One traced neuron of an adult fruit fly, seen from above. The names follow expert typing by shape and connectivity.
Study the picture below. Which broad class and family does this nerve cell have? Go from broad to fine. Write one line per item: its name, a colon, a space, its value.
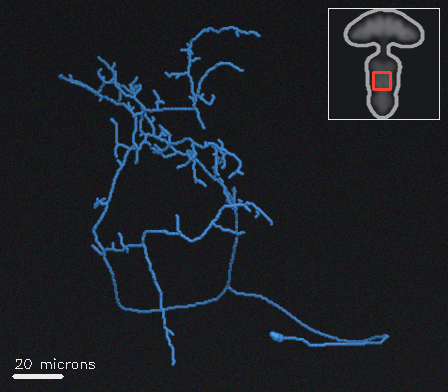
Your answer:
broad class: nerve-cord intrinsic neuron
family: hemilineage 19B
